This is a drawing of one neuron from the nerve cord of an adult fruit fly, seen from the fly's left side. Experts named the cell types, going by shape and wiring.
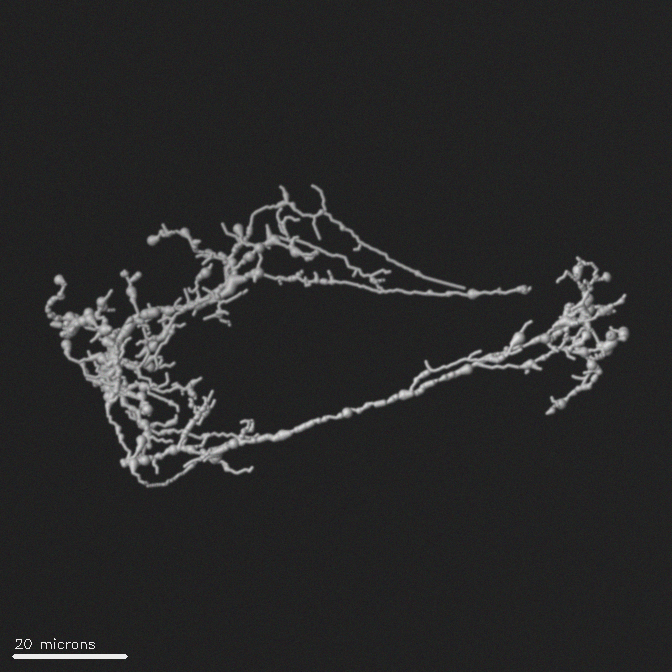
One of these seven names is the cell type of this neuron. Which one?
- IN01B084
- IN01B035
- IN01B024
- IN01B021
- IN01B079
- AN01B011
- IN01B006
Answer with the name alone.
IN01B035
